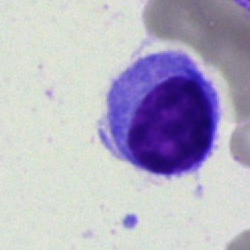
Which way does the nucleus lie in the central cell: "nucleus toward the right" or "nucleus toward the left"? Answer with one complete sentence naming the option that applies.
Toward the left of the nucleus extends most of the cytoplasm.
